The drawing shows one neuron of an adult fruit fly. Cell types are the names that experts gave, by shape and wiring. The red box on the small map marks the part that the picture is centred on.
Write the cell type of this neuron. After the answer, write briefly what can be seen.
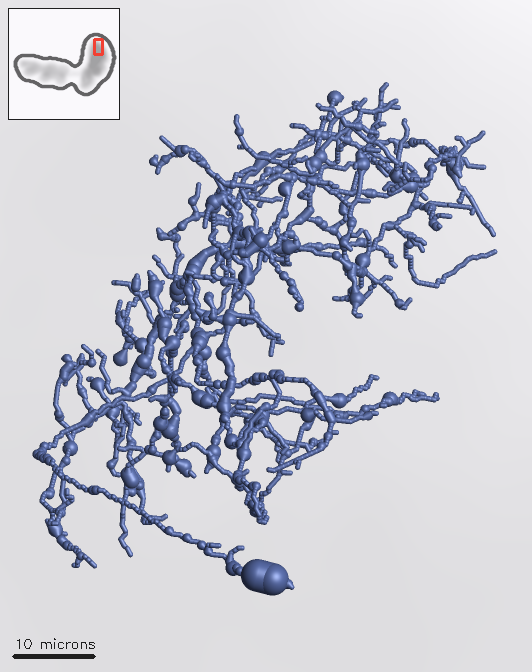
The cell type is CB1073. This is a central-brain intrinsic neuron. Its cell body lies at the bottom of the picture. By the scale bar it is about 65 microns tall in this view.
